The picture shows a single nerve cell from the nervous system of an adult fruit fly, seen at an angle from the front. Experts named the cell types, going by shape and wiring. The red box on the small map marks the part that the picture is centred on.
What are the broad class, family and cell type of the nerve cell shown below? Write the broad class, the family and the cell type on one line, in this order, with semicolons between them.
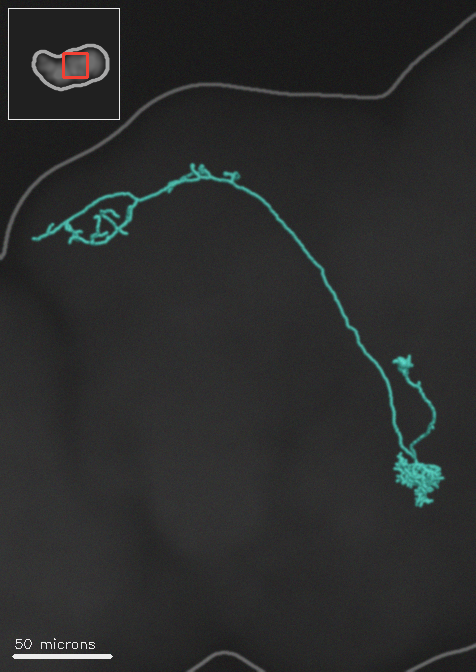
central-brain intrinsic neuron; hemilineage ALad1; VC4_adPN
